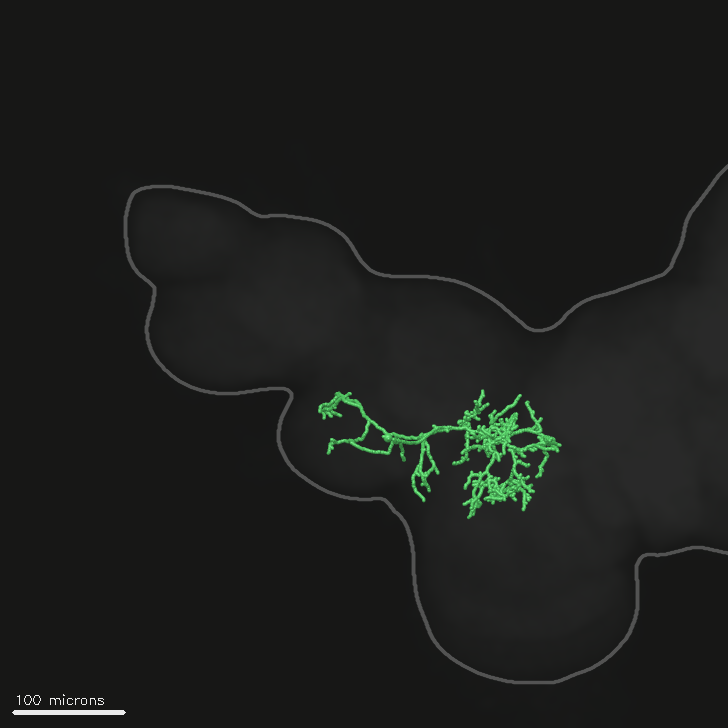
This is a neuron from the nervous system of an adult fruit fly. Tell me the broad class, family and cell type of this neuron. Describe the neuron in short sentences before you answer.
Its cell body lies in the middle of the picture. By the scale bar it is about 200 microns wide in this view. Its broad class is nerve-cord intrinsic neuron. The family is hemilineage 11A. It is of cell type IN11A008.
